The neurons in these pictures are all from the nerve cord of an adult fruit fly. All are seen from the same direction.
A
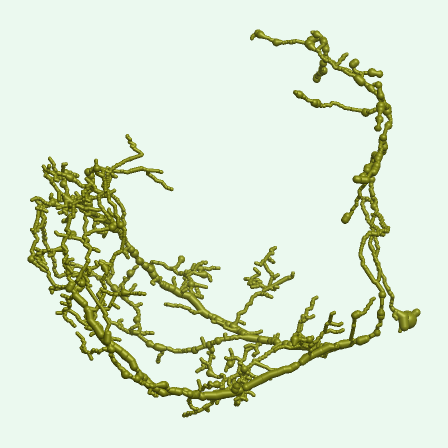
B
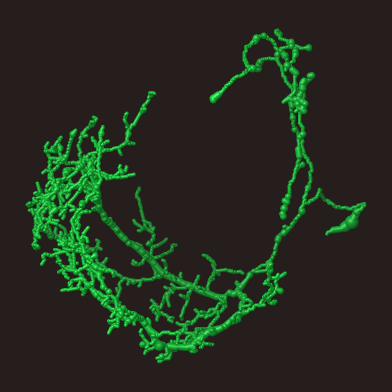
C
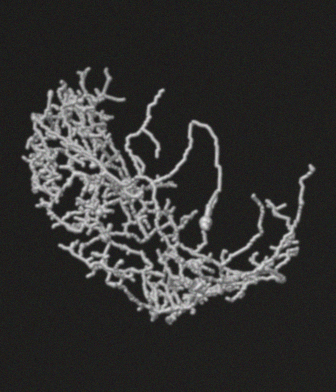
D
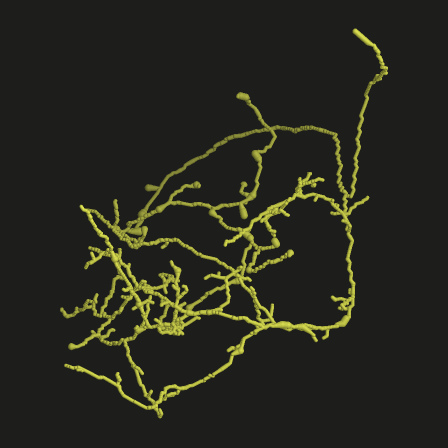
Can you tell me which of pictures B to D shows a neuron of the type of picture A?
Picture B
